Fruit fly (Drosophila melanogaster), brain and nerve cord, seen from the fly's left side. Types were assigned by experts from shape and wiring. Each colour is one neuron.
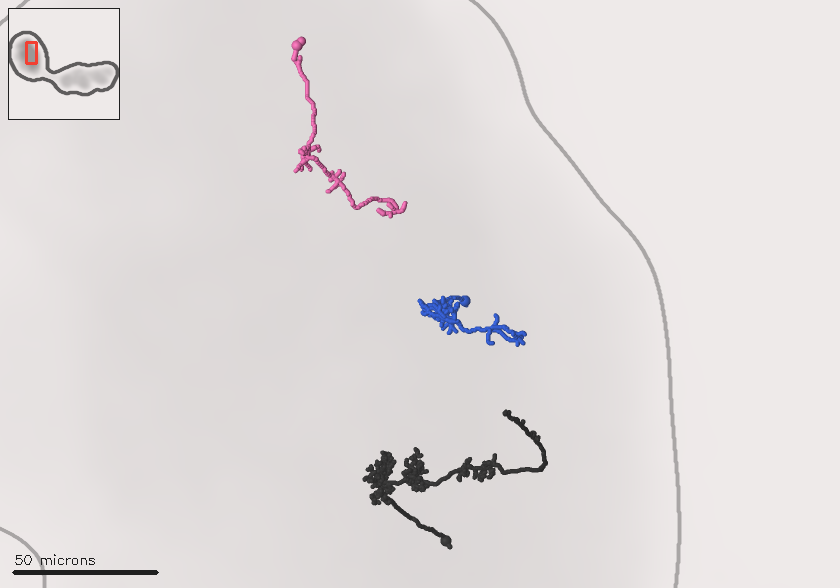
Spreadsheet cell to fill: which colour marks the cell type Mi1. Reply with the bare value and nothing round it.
pink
